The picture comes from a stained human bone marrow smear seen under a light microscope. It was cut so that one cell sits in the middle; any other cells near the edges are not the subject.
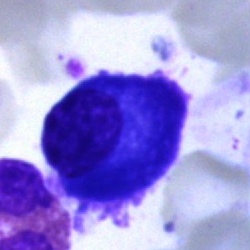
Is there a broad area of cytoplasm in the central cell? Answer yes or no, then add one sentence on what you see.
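Yes. The cytoplasm is plentiful, taking up more of the cell than the nucleus does.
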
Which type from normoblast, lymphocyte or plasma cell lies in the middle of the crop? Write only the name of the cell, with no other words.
plasma cell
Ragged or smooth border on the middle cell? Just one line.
Rather than running smoothly, the cell border is ragged or carries projections.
